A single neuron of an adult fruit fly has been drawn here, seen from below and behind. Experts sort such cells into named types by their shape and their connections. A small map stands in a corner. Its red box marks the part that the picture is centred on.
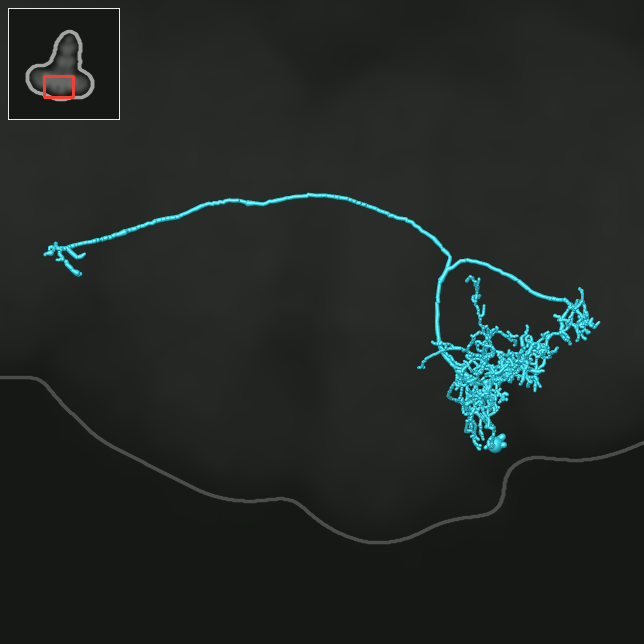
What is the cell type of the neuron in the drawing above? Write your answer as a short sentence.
The cell type is CB1076.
